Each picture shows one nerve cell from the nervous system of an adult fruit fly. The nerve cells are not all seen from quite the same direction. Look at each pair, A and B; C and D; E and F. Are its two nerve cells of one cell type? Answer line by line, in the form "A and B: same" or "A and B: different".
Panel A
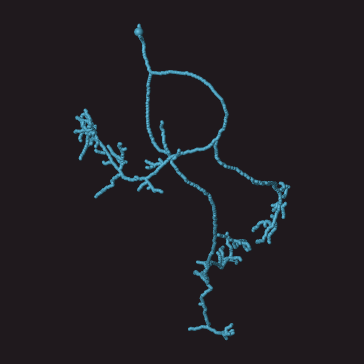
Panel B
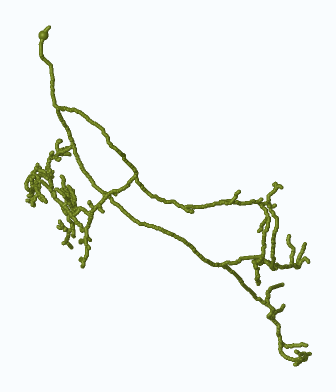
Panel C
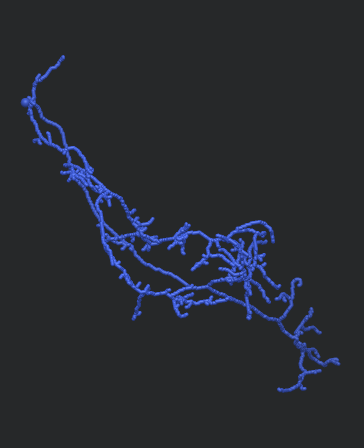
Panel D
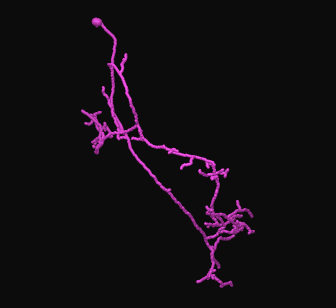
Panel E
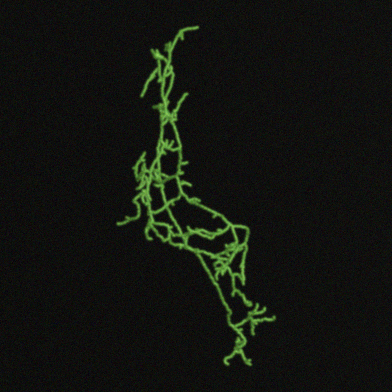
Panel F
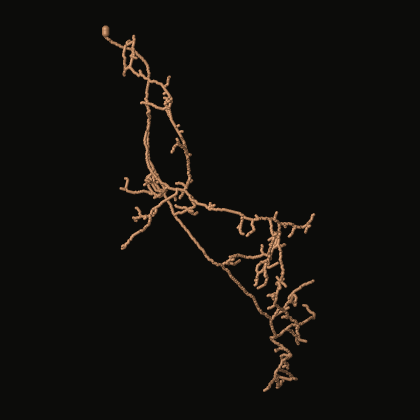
A and B: same
C and D: different
E and F: same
